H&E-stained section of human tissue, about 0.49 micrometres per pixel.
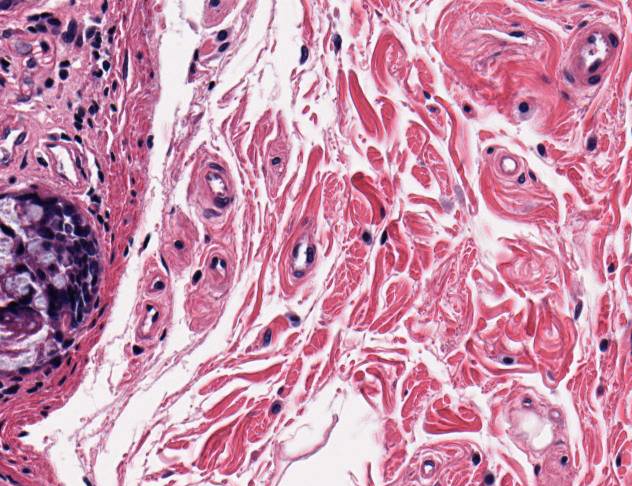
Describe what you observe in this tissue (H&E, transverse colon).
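A narrow, roughly vertical white cleft parts a densely cellular left-edge band from the fibre-rich remainder. Its small dark nuclei are far more crowded than those among the fibres. Centrally and to the right, round profiles have thick, concentrically layered pink walls around a small central lumen.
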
